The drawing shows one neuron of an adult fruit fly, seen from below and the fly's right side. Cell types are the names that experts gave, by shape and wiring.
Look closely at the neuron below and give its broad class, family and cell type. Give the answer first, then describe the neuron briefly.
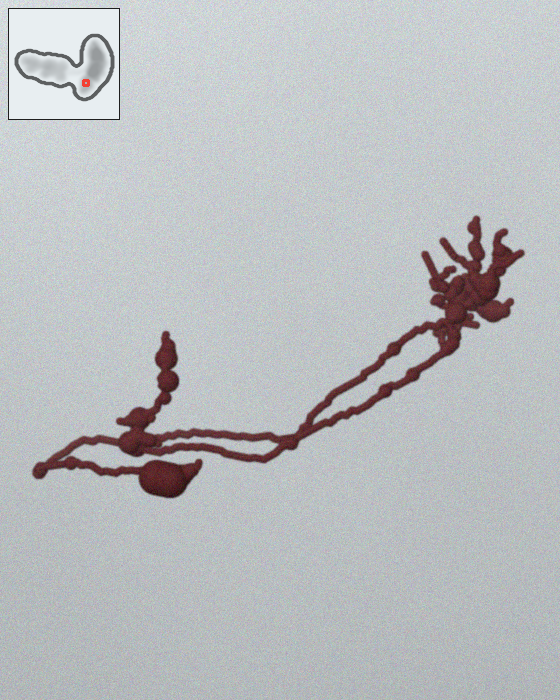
It is an optic-lobe intrinsic neuron. Its family is T. The cell type is T5c. It lies in the brain. As drawn here it is wider than it is tall.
